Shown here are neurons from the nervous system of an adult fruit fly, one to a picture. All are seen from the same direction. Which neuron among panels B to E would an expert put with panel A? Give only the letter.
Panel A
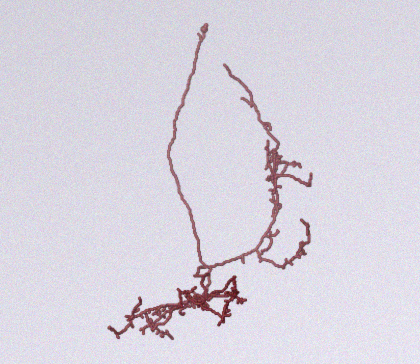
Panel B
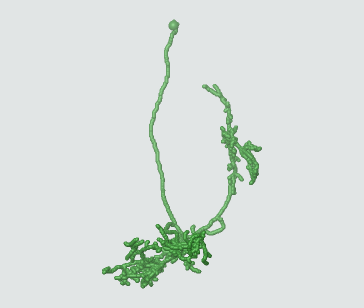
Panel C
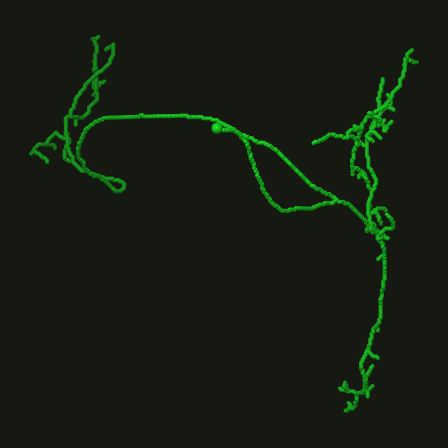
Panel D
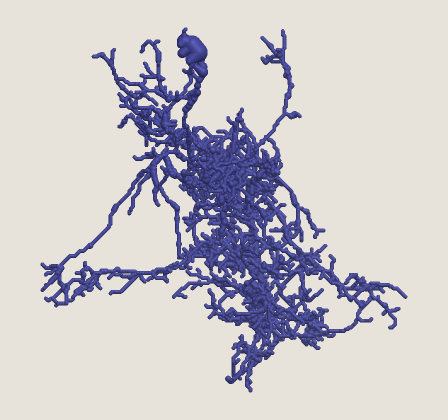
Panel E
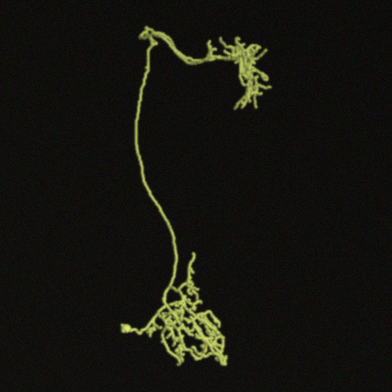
B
